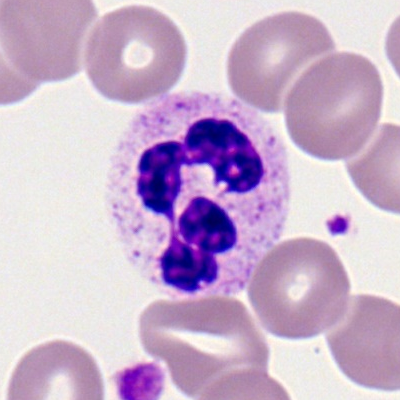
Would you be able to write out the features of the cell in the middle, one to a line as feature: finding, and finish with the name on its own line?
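Nucleus: split into several separate lobes, it seems
Lobes: linked by thin strands, as far as I can tell
Chromatin: dark purple, coarsely clumped
Granules: fine and purple, scattered all through the cytoplasm
Name: segmented neutrophil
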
